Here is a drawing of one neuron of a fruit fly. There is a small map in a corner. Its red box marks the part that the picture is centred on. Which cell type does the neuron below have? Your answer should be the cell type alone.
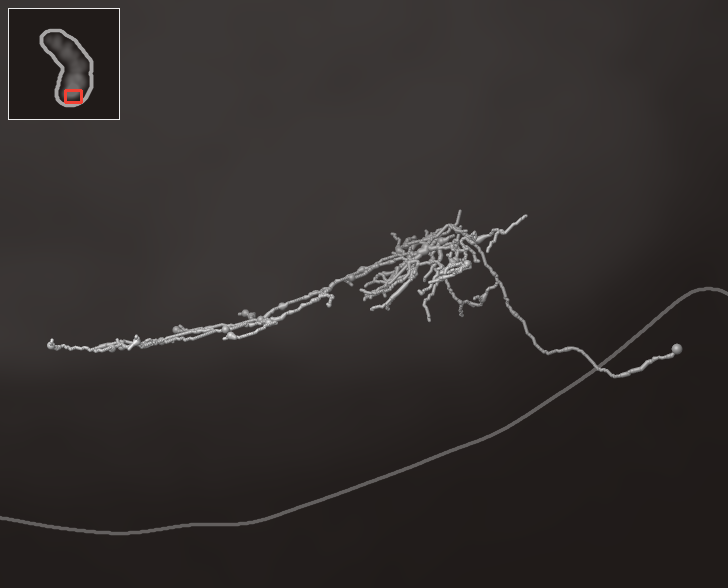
Cm8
